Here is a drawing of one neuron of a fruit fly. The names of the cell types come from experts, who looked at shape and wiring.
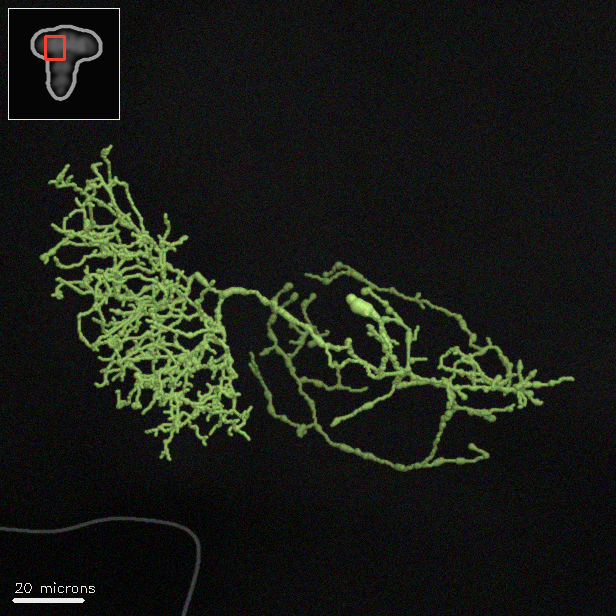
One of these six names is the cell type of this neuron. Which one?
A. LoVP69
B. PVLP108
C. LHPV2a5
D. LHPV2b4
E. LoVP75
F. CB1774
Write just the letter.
A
